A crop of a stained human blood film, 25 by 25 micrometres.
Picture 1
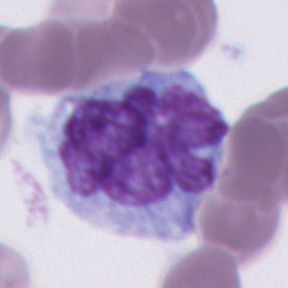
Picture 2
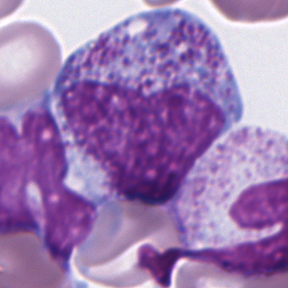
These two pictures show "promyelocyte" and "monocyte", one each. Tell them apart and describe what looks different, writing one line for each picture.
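Picture 1 is a monocyte. The cytoplasm shows no obvious granules.
Picture 2 is a promyelocyte. Many purple granules crowd the cytoplasm.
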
